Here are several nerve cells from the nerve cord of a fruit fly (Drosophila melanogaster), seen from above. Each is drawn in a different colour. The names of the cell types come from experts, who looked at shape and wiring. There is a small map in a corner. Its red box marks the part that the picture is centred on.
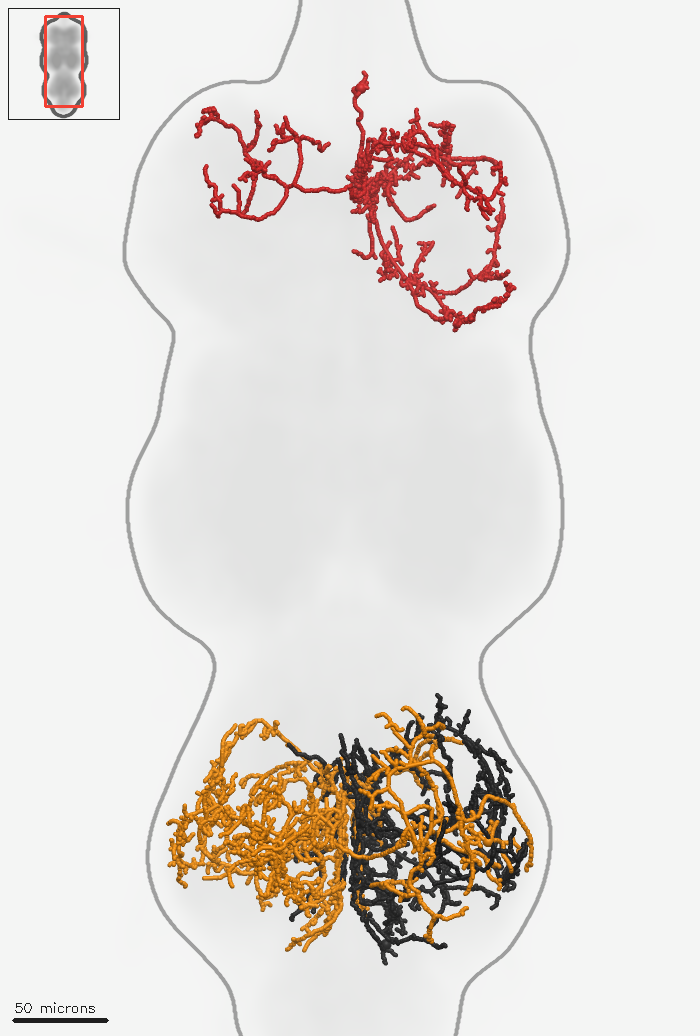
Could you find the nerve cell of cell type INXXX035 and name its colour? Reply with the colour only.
orange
